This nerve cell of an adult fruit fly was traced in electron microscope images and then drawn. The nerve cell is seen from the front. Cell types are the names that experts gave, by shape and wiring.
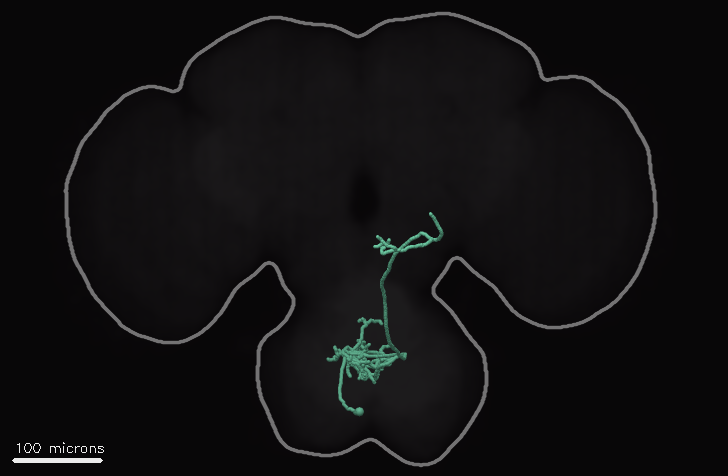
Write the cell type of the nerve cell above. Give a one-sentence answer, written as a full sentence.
It is the cell type AN07B070 to which this nerve cell belongs.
